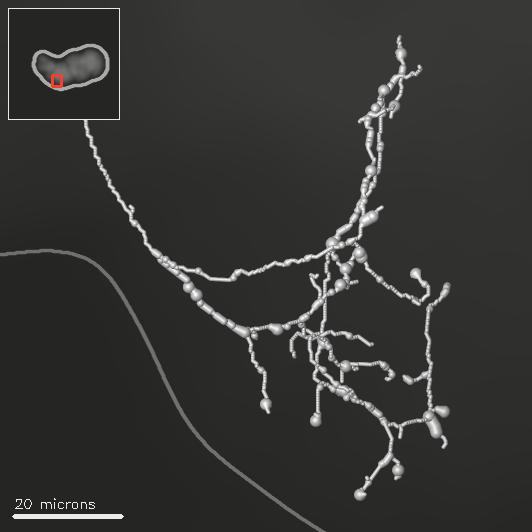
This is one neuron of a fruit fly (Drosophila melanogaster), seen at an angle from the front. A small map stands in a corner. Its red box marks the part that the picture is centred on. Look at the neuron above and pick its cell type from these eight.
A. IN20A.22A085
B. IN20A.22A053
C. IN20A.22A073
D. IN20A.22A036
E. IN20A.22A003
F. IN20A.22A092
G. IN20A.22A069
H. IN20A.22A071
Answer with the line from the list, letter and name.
F. IN20A.22A092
